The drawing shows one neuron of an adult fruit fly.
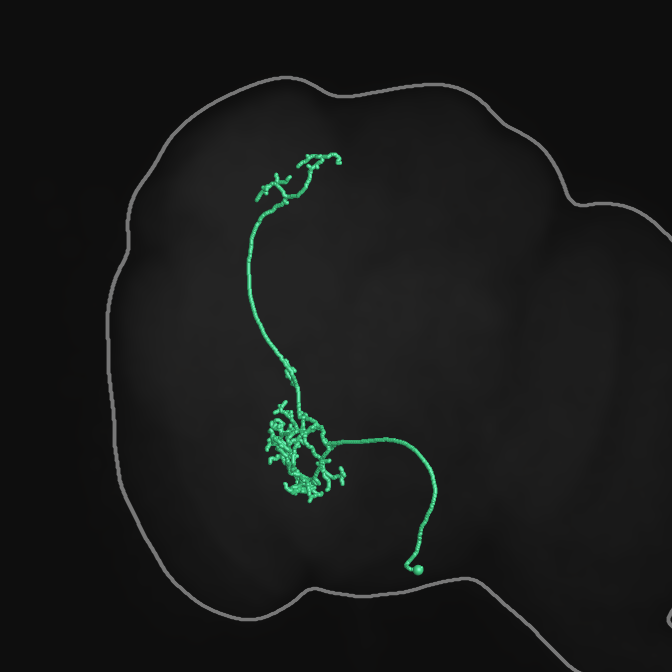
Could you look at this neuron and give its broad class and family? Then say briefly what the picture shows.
This is a central-brain intrinsic neuron. Its family is hemilineage LB5. The cell body is at the bottom of the picture. As drawn here it is taller than it is wide.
